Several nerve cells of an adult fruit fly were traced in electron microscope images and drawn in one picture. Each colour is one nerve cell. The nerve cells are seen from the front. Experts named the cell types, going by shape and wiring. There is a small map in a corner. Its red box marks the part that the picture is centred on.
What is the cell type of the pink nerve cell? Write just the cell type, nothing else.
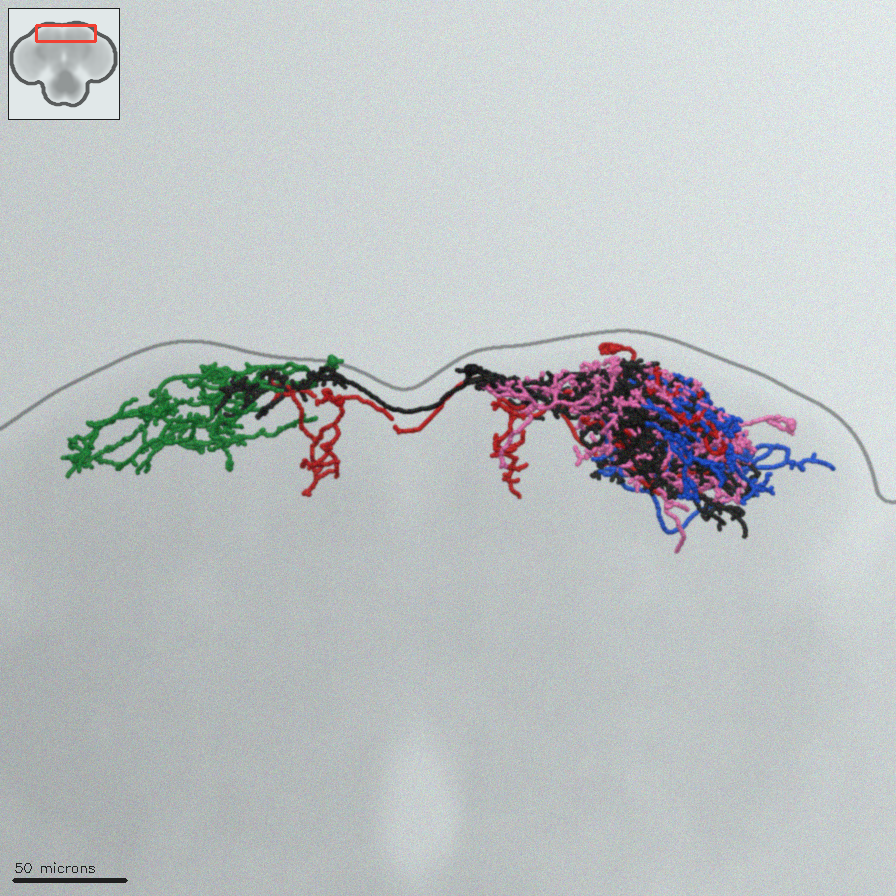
SLP376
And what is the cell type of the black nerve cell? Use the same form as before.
SLP440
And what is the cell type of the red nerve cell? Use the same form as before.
SLP393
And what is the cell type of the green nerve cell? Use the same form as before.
CB1073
